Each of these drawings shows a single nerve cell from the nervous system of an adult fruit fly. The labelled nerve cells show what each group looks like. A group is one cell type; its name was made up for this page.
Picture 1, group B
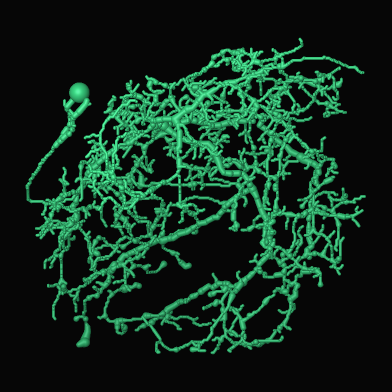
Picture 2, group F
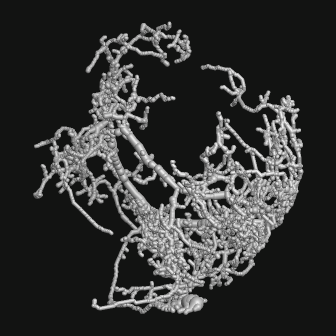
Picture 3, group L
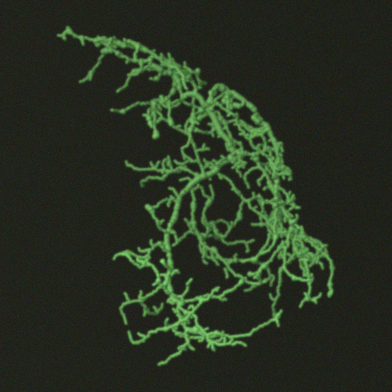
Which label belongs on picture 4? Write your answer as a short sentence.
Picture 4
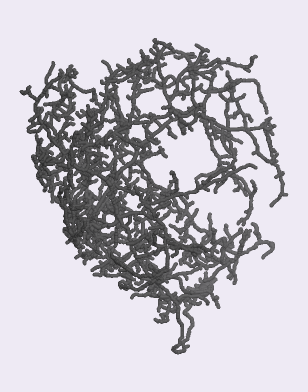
It belongs to group B.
